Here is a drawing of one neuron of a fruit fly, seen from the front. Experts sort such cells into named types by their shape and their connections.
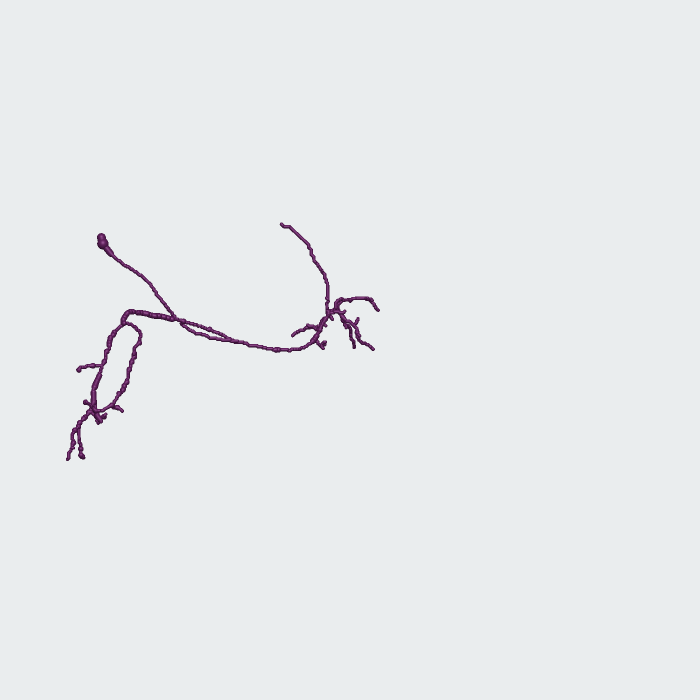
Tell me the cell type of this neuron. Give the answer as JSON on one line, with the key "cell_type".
{"cell_type": "GFC4"}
